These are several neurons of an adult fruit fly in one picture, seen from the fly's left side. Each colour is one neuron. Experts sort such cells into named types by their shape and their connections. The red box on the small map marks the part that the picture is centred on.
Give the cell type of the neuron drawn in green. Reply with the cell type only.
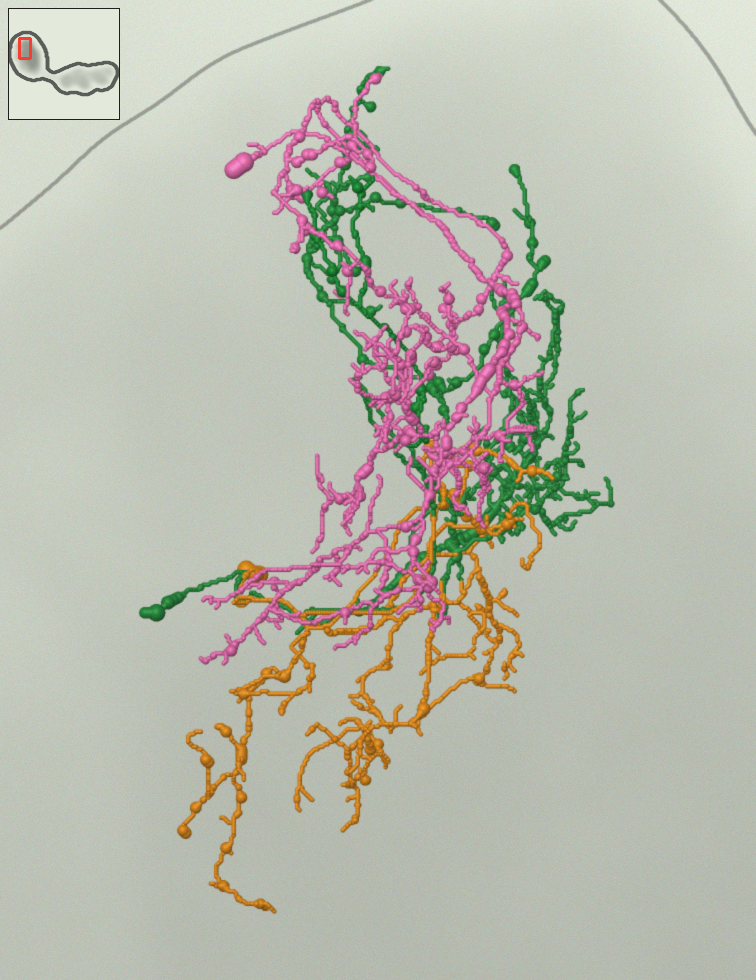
LHAV7b1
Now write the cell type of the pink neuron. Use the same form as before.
SLP152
